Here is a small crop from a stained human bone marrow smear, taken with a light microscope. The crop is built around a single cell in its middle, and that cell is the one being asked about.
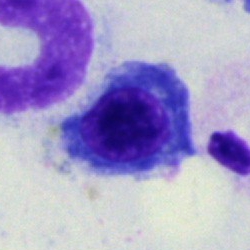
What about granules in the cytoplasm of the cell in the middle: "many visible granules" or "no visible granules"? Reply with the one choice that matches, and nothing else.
No visible granules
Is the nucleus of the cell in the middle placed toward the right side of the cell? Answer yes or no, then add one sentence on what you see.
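No. The nucleus lies off-centre, with more cytoplasm above and to the right of it.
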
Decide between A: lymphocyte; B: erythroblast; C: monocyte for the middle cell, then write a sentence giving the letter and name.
What sits in the middle of the crop is an erythroblast, and option B is correct.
